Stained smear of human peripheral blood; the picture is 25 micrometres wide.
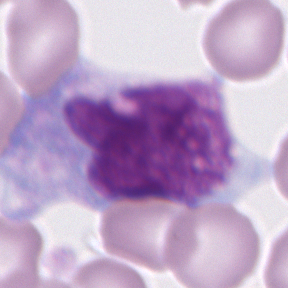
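Monocyte, the cell in the middle of this stained smear of peripheral blood. Look first at its outline, which is irregular rather than round. The nucleus is irregular as well, and a pointed lobe reaches out towards the left. Around it the cytoplasm is a pale grey-blue, and you will find no coarse granules in it.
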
